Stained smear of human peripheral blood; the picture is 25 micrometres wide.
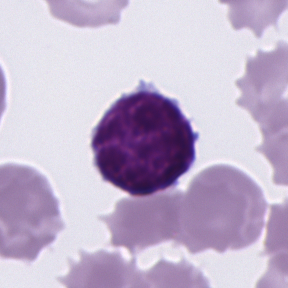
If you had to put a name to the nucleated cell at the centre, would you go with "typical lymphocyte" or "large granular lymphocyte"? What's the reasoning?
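That one's a typical lymphocyte. What settles it is how little cytoplasm there is: it shows only as a thin, barely visible rim around the nucleus, and the nucleus takes up about 90% of the cell's area.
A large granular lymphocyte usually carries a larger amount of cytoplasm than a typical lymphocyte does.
Otherwise, the cell is roughly round and about 10 micrometres across, with a round nucleus about 9 micrometres across. The chromatin is dense, dark purple and coarsely clumped. There's also a small tuft of pale material sticking out from the top edge of the cell.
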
